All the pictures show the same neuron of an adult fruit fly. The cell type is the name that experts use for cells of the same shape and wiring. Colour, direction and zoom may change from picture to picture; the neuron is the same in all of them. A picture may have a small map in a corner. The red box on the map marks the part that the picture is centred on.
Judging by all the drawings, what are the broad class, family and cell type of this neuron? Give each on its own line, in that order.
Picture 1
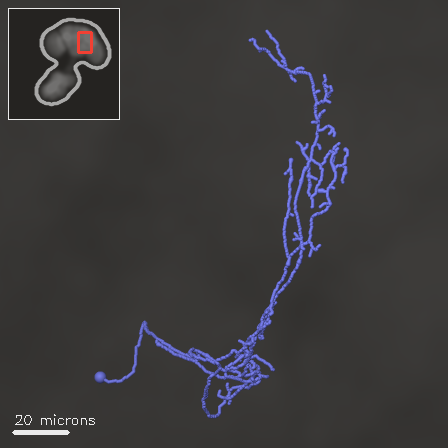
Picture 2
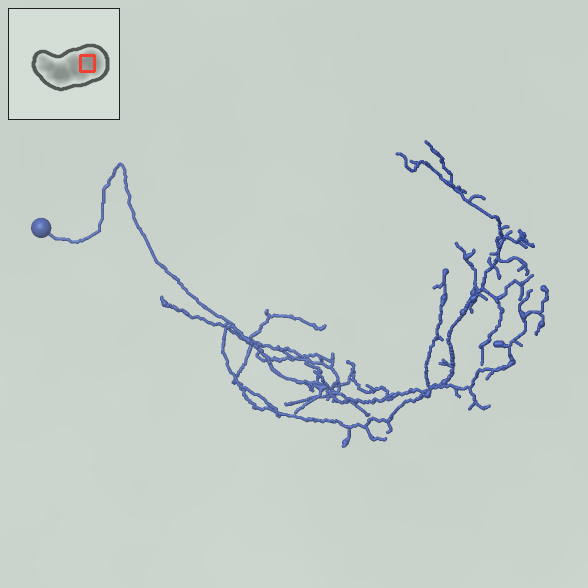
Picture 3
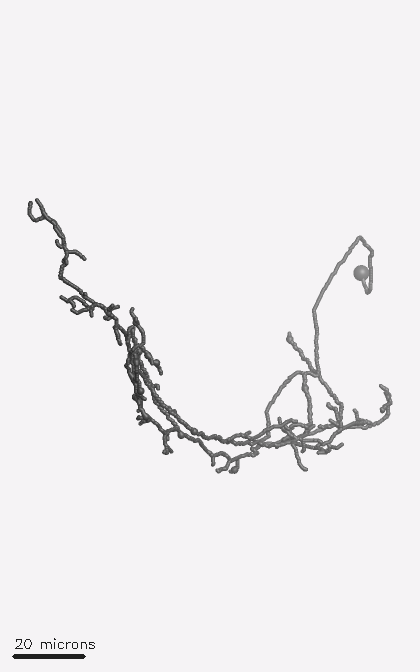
central-brain intrinsic neuron
hemilineage DM5_ventral
WED155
